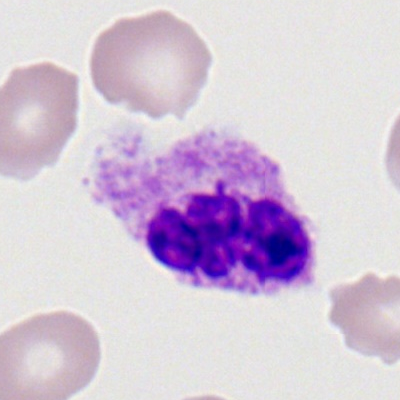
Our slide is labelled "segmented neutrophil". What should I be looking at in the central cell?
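The chromatin matches well: it's dark purple and coarsely clumped.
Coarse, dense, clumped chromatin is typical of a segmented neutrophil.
The granules fit as well, with the cytoplasm filled with fine pinkish-violet ones.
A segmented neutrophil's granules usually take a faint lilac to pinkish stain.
The cytoplasm itself is plentiful and pale pinkish-lilac. As for the nucleus, it sits in the lower part of the cell, with most of the cytoplasm above it.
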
